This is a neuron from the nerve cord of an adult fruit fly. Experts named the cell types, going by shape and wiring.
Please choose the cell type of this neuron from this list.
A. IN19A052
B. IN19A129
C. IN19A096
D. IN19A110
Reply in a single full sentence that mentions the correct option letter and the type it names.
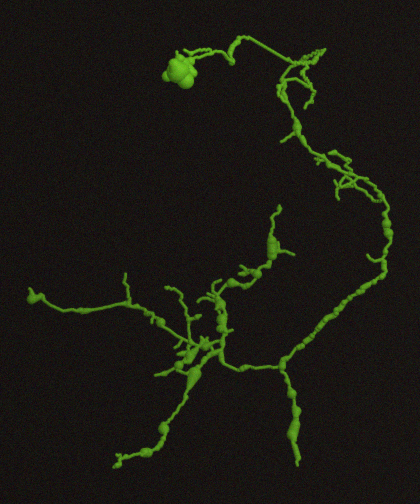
It is IN19A129, given as option B, that the neuron is by cell type.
